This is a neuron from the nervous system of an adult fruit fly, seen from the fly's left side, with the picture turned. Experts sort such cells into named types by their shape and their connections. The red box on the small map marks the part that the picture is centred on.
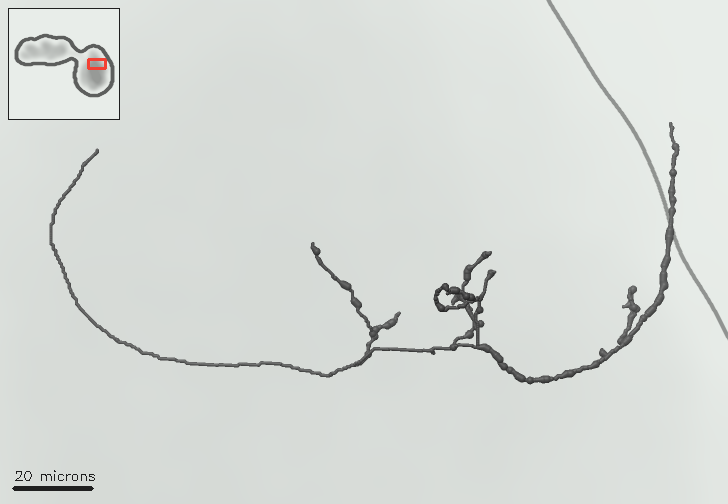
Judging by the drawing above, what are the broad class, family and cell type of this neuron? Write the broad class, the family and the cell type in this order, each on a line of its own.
sensory neuron entering the brain
ENS
ENS5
